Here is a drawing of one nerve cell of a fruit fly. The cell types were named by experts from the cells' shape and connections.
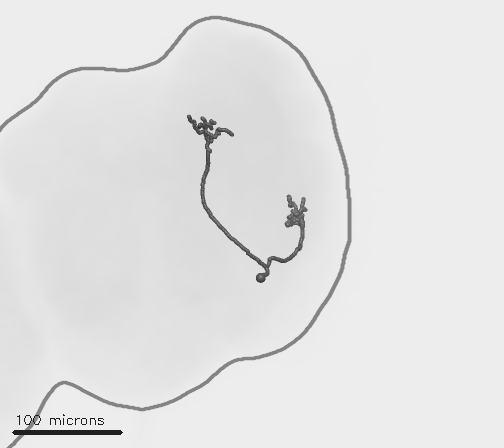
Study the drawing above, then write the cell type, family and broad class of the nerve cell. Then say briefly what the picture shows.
It is of cell type MeVP1. Its family is MeVP. It is a visual projection neuron. Its cell body lies in the middle of the picture. By the scale bar it is about 150 microns tall in this view.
